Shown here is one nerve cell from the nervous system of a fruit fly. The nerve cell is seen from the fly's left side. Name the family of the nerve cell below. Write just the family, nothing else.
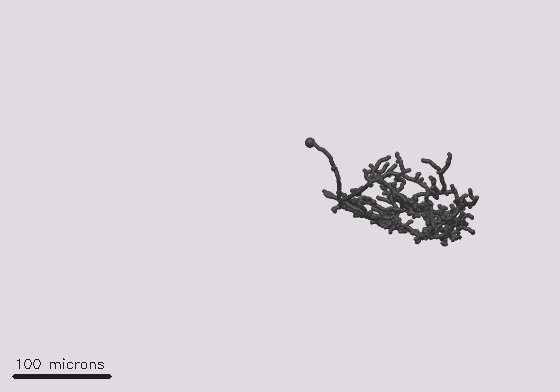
hemilineage 17A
